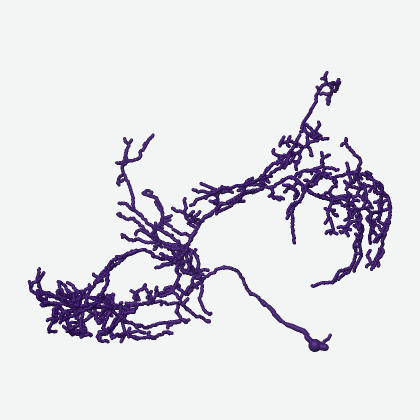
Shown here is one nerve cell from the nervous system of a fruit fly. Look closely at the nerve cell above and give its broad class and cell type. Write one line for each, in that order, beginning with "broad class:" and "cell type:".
broad class: central-brain intrinsic neuron
cell type: SMP202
